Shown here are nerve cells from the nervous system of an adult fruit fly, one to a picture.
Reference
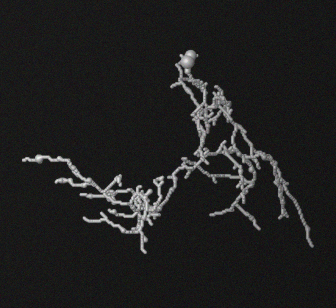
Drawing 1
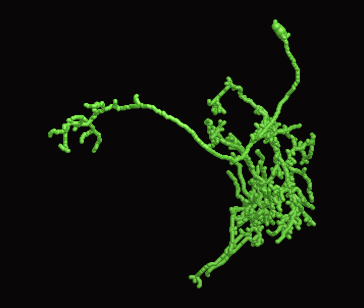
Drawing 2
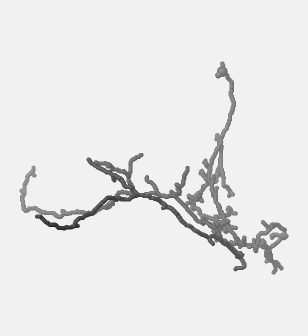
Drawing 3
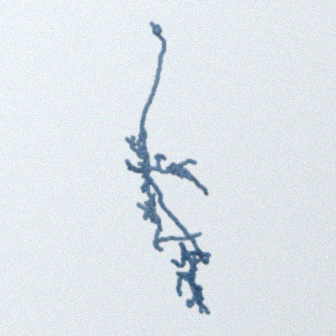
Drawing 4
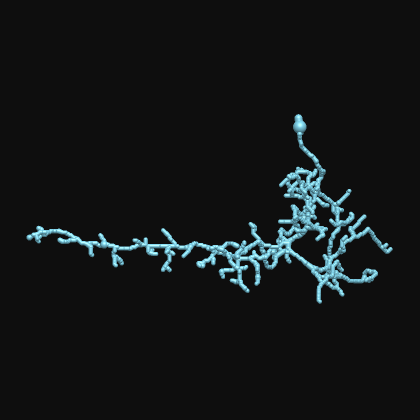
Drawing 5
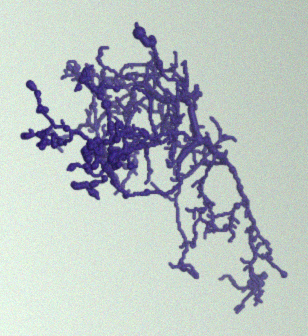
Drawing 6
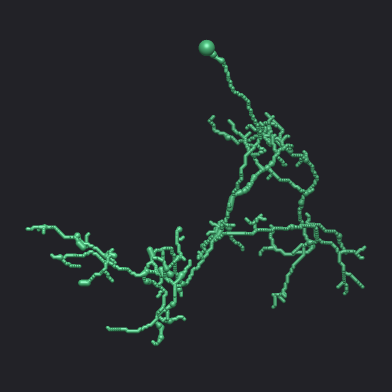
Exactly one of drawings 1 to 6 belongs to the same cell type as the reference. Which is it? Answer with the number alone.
6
